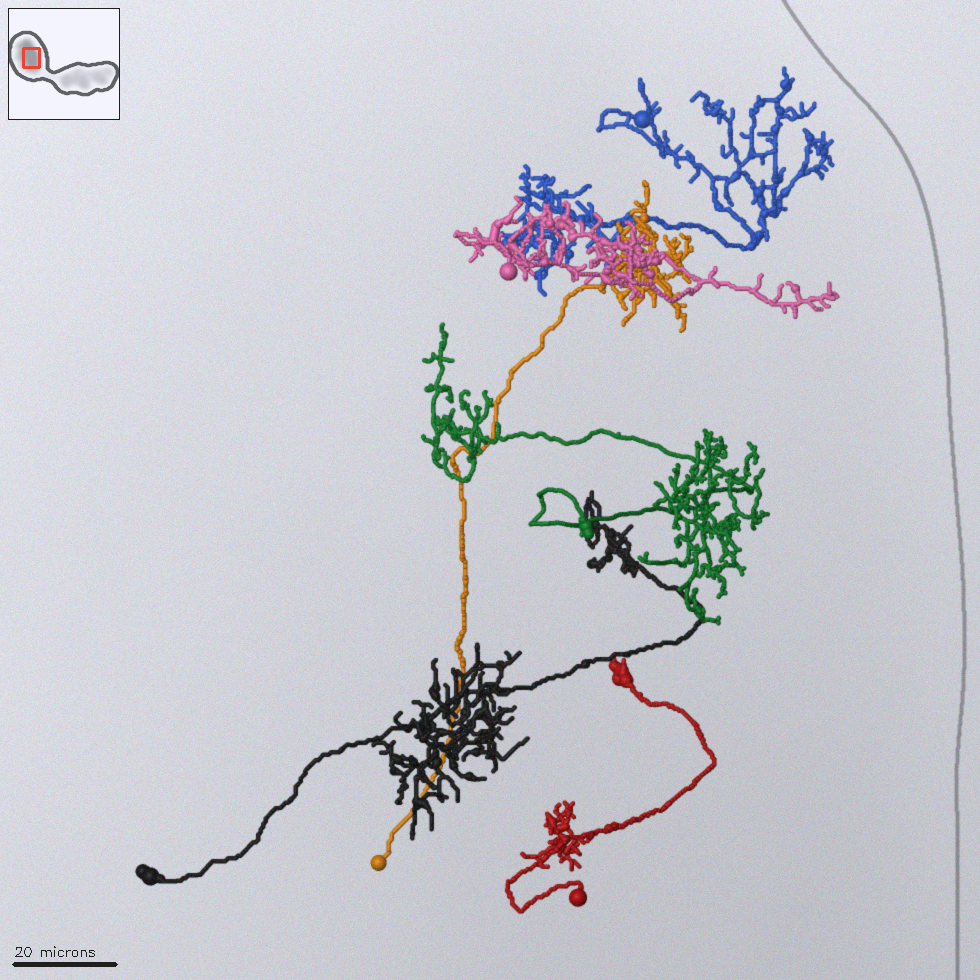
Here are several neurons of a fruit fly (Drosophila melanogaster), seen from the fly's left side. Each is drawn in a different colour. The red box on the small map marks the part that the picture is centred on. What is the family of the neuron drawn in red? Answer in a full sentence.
The family is Tm.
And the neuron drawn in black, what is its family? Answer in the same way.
The family is Tm.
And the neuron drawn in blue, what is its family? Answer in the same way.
The family is TmY.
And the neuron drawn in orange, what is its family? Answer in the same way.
The family is Li.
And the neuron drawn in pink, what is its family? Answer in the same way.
The family is TmY.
